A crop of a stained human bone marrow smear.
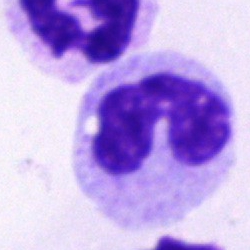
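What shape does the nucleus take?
A curved band, bent into an arch that opens downward.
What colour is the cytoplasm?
Pale lilac.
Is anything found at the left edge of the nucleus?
Yes, a single small clear spot in the cytoplasm.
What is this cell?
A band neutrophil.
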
